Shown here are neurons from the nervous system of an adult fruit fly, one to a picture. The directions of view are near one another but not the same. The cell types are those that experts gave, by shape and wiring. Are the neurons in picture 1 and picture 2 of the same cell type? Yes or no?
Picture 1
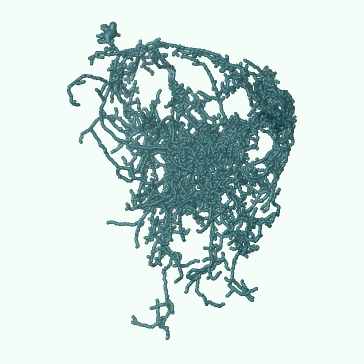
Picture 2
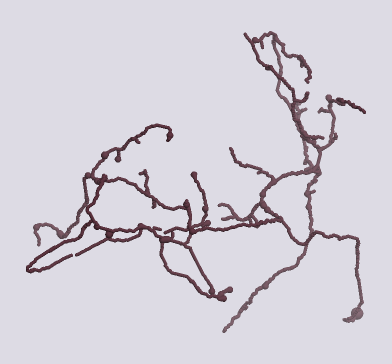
no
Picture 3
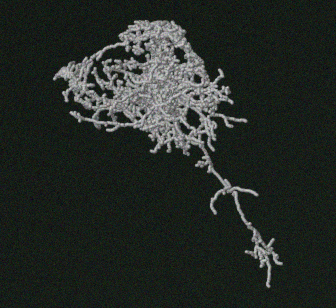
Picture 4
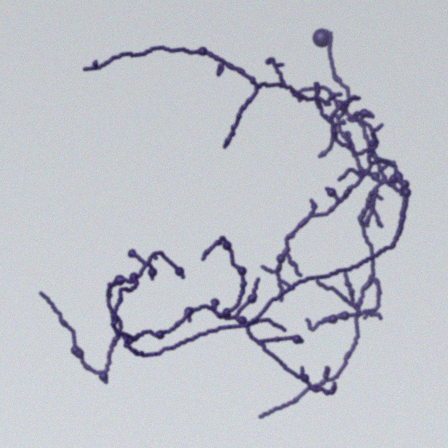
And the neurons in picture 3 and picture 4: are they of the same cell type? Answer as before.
no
